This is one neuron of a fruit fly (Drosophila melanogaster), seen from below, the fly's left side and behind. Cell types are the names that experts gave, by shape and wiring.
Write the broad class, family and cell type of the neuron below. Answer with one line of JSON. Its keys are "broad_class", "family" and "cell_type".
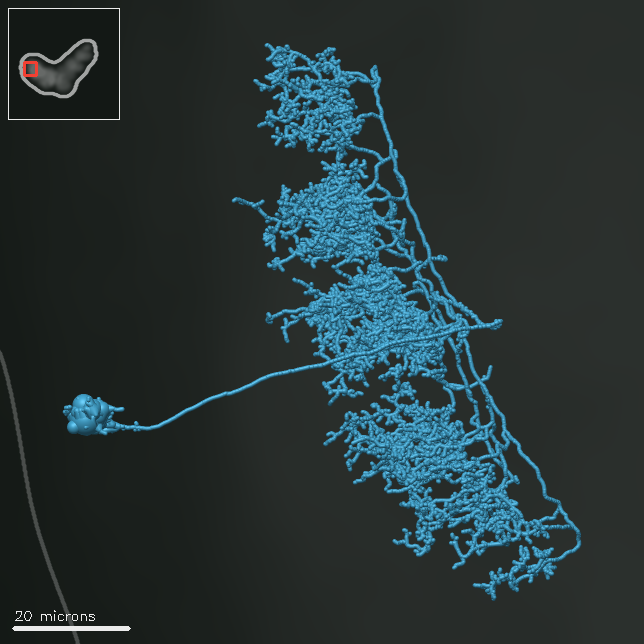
{"broad_class": "optic-lobe intrinsic neuron", "family": "Pm", "cell_type": "Pm3"}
